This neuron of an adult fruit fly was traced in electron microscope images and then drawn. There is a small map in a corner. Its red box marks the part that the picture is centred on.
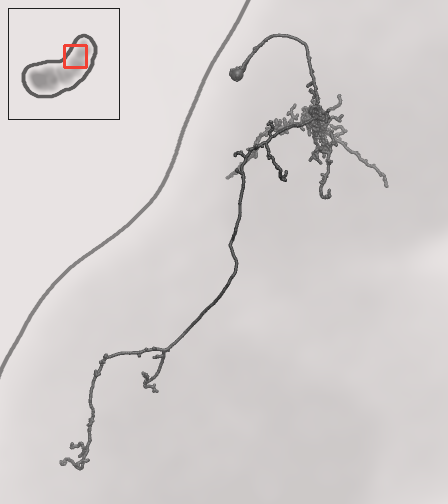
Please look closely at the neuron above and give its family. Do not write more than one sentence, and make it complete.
The neuron is assigned to family hemilineage 19B.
